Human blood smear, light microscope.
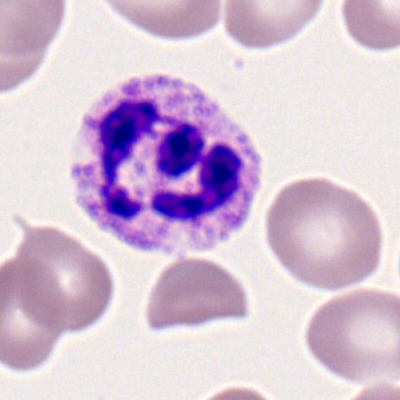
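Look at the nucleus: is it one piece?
No, it is split into several separate lobes, set in a loose ring around a central patch of cytoplasm.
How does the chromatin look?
Dark purple and densely clumped.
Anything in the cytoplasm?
Fine pinkish-violet granules, scattered through it.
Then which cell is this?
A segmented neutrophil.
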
